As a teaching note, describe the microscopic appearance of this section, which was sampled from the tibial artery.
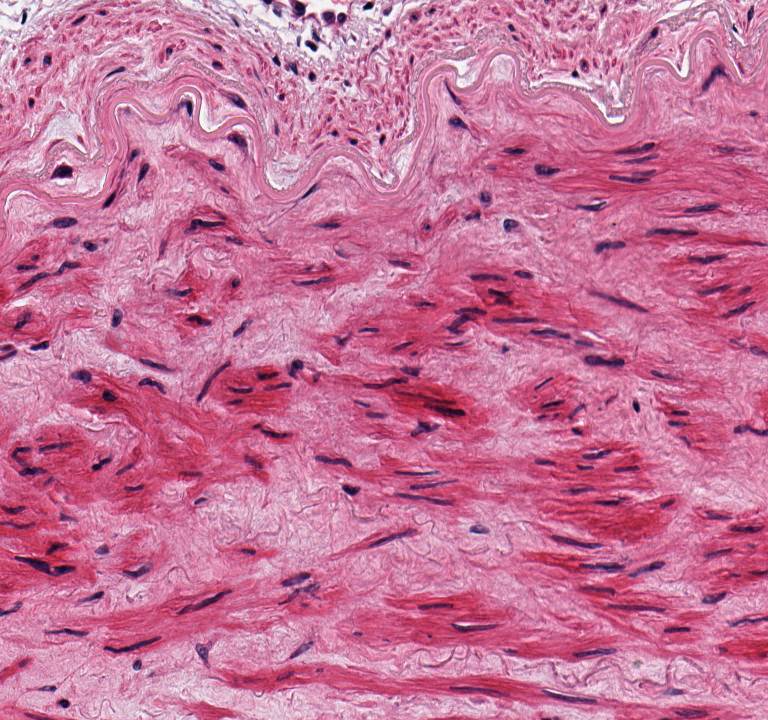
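Look below the top strip: the field there is filled by bundles of smooth muscle cells, running mostly horizontally or a little obliquely. Notice their nuclei, elongated, slender and dark purple, lying parallel to the bundles. Now search the field for fat cells; you will find none. Nor are there any glands or epithelial-lined spaces among the muscle bundles.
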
